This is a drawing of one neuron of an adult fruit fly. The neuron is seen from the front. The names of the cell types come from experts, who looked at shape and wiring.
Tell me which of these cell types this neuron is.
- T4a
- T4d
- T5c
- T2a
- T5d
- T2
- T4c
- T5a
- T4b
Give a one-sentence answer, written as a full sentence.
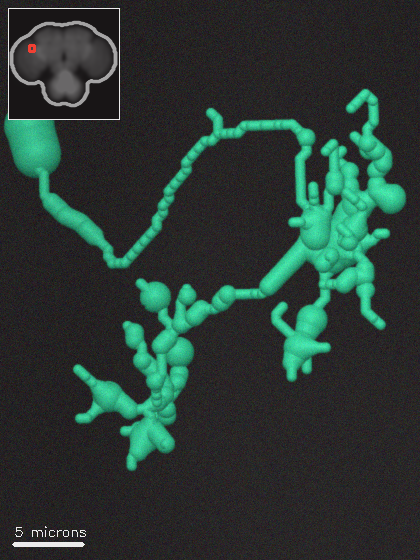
The neuron is a member of cell type T5a.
